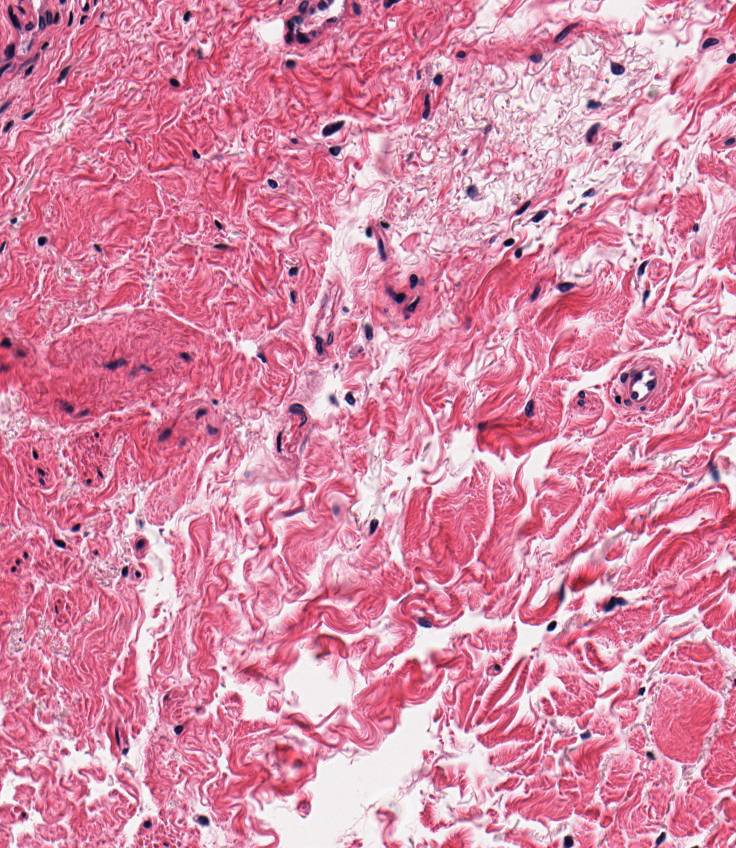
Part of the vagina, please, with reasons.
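I'd call this dense connective tissue. Nuclei are sparse, mostly small, dark and elongated, and sit between the collagen bundles.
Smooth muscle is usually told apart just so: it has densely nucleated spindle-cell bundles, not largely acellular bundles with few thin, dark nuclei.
Toward the upper right the fibres turn finer, paler and looser. No epithelium anywhere.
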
